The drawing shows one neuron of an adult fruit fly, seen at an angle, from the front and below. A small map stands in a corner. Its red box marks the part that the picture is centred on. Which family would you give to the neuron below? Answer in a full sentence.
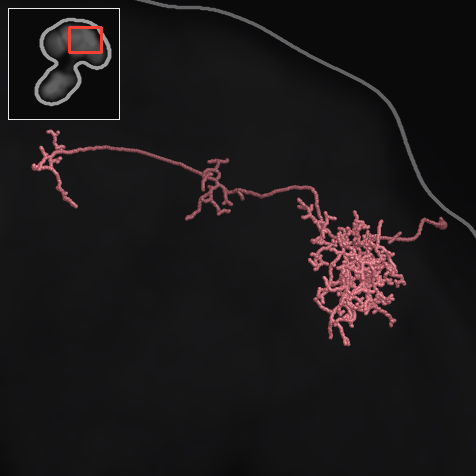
The family is hemilineage VLPl2_medial.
